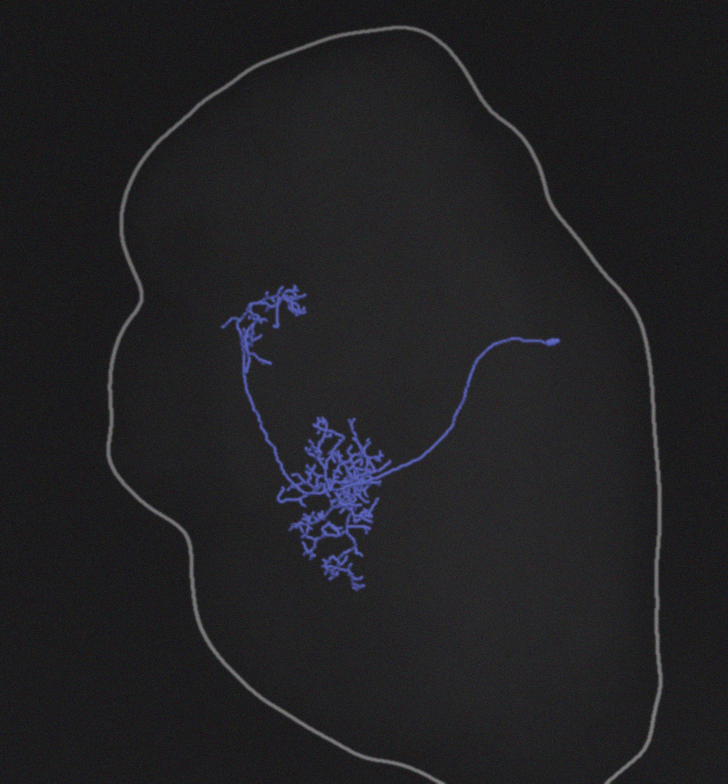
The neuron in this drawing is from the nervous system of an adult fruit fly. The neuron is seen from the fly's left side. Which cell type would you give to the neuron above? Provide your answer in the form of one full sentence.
So far as cell type goes, this neuron is CB3384.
